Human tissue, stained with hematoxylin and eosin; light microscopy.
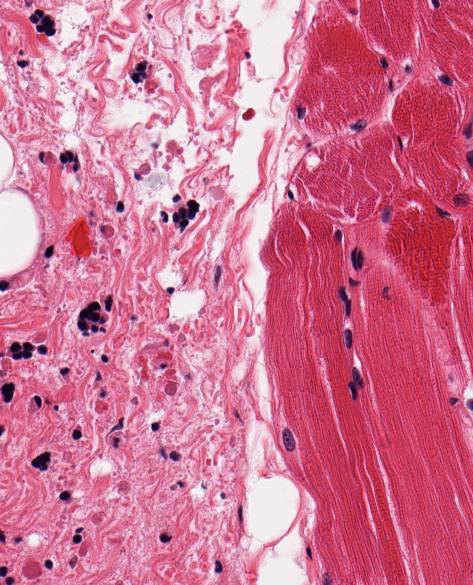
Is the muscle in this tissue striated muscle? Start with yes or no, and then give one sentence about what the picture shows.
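Yes. The lengthwise-cut muscle fibres show fine cross-striations.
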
